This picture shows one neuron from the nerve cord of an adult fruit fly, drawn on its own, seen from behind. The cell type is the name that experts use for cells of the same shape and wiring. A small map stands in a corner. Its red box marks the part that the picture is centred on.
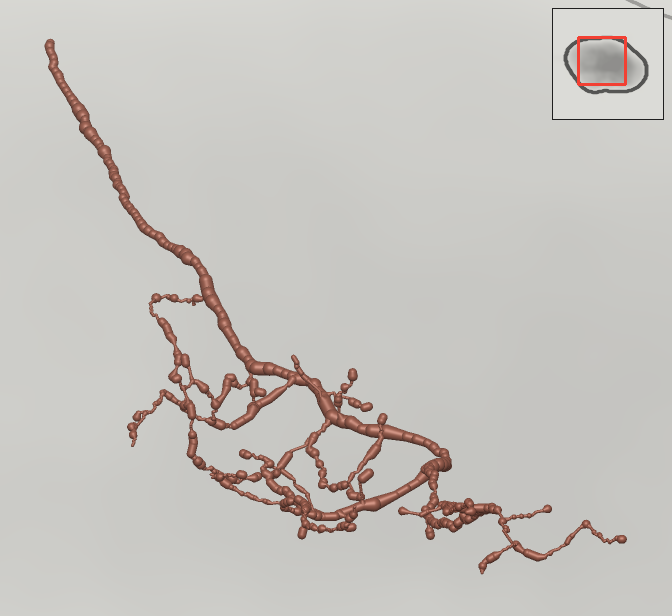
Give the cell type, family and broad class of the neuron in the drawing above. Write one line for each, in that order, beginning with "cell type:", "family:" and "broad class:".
cell type: DNg29
family: hemilineage MX7
broad class: descending neuron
